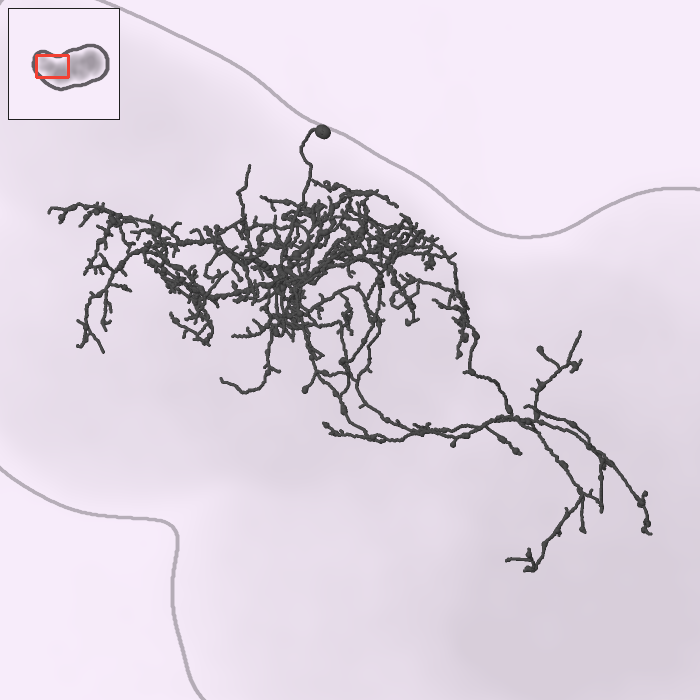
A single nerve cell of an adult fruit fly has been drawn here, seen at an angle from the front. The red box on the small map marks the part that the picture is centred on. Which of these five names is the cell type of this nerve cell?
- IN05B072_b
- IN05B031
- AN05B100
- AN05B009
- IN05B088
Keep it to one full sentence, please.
The cell type carried by this nerve cell is IN05B031.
